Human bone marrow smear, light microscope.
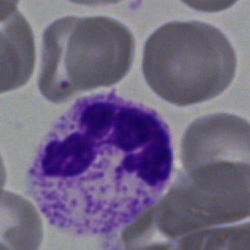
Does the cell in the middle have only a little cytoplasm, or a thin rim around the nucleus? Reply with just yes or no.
No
